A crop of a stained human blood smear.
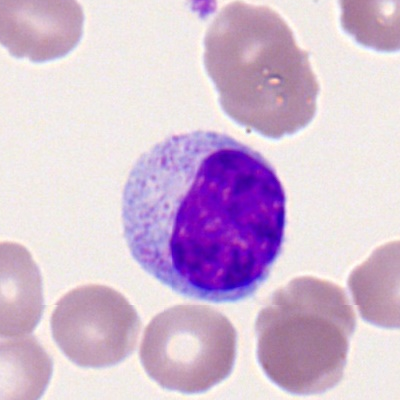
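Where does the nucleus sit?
Toward the right side of the cell.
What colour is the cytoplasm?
Pale blue, and widest on the left.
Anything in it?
Fine reddish-pink granules, scattered through.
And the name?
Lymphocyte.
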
